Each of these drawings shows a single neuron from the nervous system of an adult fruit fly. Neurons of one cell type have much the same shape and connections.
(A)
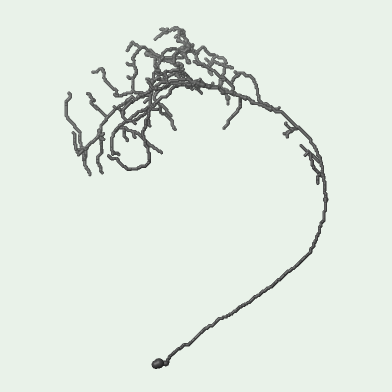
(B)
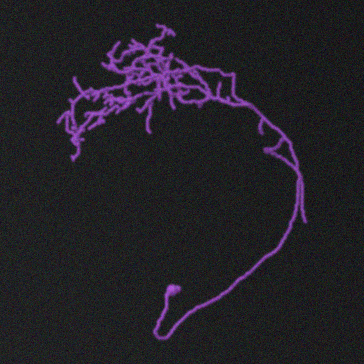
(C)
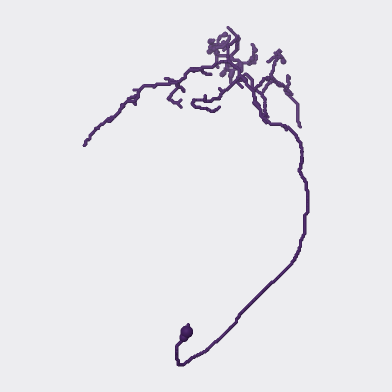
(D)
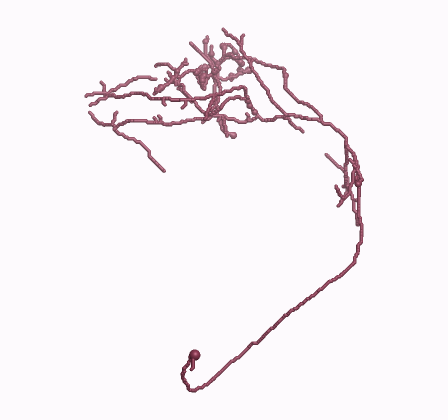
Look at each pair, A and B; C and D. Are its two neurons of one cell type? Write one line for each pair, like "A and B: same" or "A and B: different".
A and B: same
C and D: different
